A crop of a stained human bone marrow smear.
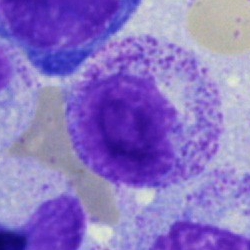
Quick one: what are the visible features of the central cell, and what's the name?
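A round, smooth outline encloses the cell. Its nucleus lies toward the left, leaving a wider band of cytoplasm on the right. Many purple granules are scattered through the whole cytoplasm, and no vacuoles are seen. Its name is myelocyte.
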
